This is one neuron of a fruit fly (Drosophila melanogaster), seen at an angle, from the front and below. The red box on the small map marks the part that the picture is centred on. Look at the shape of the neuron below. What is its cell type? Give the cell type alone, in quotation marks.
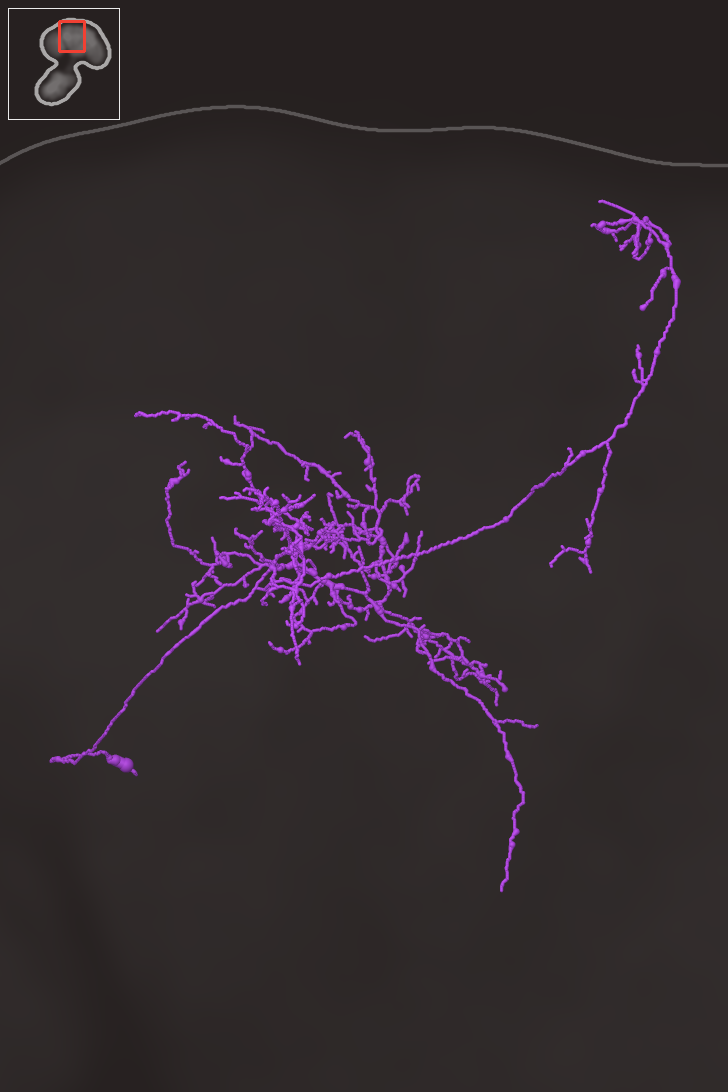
"CL261"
